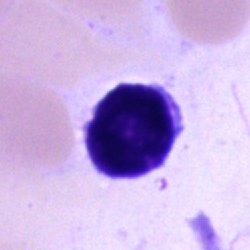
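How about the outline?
Roughly round, with a few slightly flattened sides.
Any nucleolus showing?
No, none to make out, and the chromatin is a very dark, dense purple.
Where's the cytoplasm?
Only a thin rim, mainly along the right edge.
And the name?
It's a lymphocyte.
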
